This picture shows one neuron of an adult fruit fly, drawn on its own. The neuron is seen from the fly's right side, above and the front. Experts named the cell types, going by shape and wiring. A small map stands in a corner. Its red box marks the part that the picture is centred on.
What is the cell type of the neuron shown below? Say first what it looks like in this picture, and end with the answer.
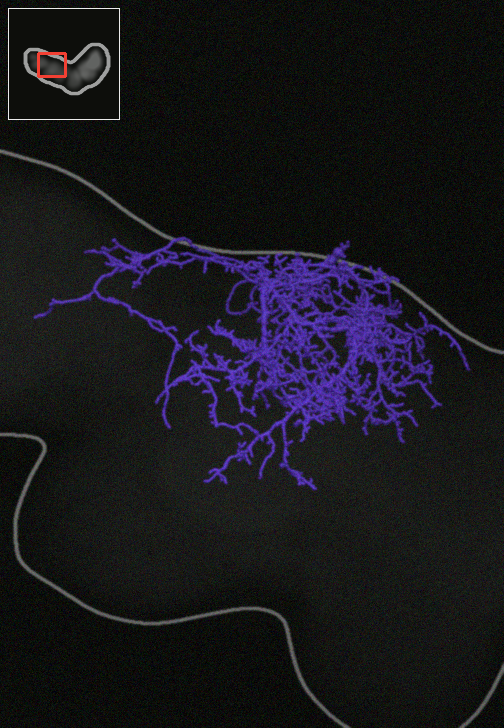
As drawn here it is wider than it is tall. This is a nerve-cord intrinsic neuron. The cell type is IN19B008.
